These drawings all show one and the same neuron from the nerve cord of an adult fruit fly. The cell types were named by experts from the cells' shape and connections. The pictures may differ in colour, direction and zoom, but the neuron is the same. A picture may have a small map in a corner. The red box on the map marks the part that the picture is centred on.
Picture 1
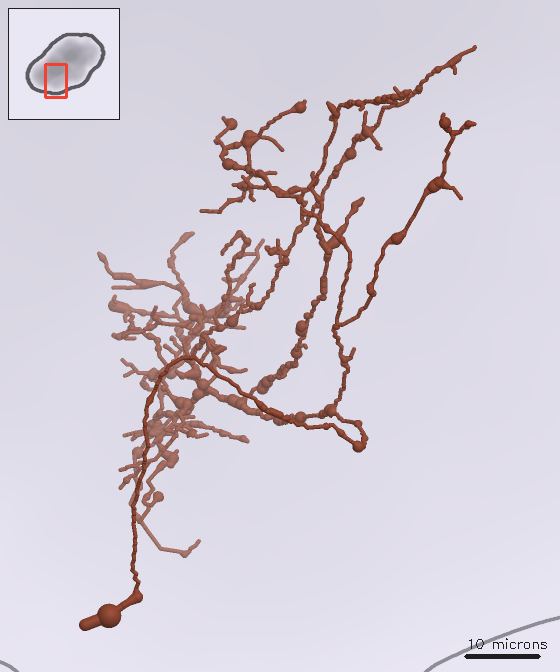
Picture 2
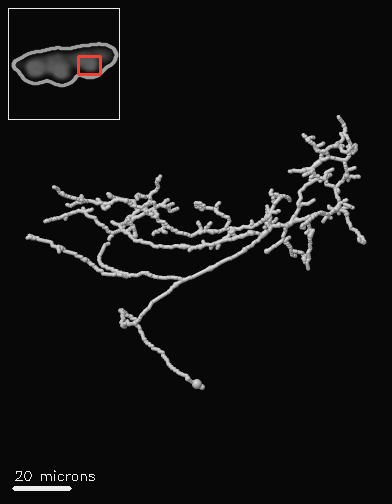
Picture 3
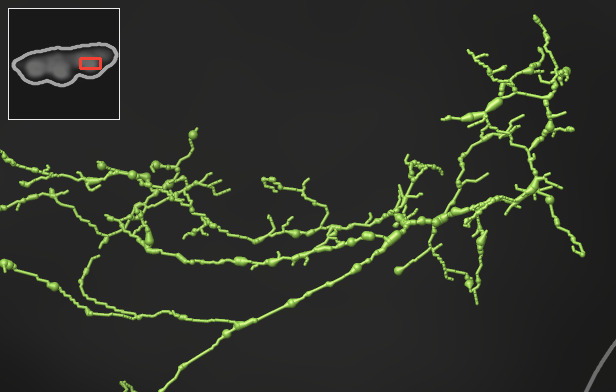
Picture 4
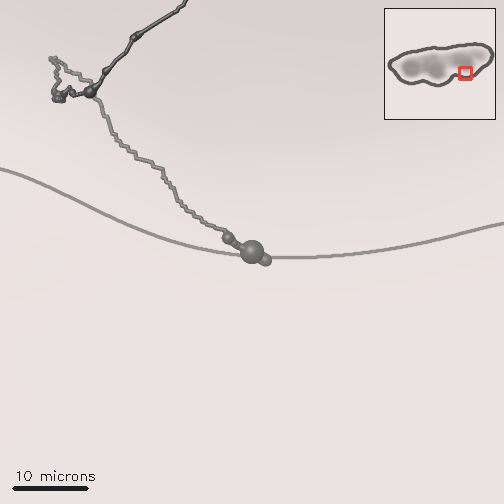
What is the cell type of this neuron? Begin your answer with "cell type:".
cell type: IN14A057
